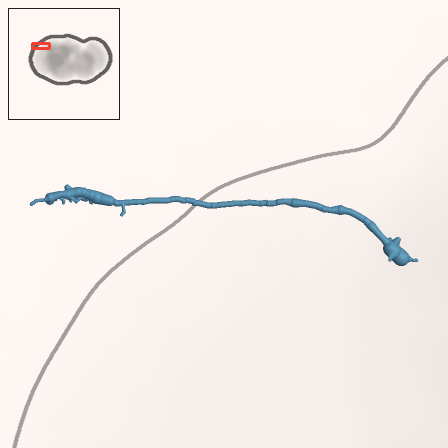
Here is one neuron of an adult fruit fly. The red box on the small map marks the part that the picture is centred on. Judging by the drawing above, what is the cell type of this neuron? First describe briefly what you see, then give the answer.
The drawing shows no cell body. In this view it is more than twice as wide as it is tall. This is an optic-lobe intrinsic neuron. Its cell type is L2.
